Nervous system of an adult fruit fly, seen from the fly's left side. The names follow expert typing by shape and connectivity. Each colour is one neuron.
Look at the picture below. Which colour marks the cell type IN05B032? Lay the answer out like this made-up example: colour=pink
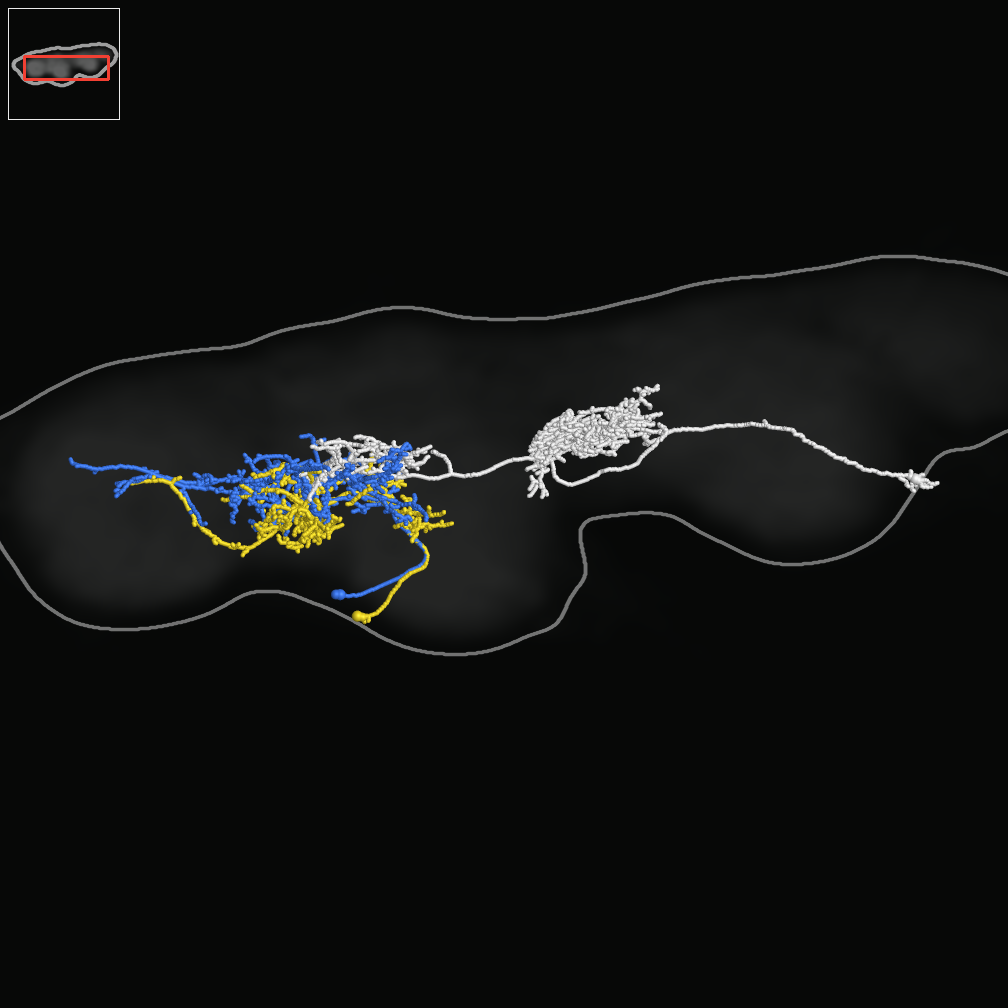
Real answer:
colour=white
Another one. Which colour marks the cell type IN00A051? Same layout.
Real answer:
colour=yellow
